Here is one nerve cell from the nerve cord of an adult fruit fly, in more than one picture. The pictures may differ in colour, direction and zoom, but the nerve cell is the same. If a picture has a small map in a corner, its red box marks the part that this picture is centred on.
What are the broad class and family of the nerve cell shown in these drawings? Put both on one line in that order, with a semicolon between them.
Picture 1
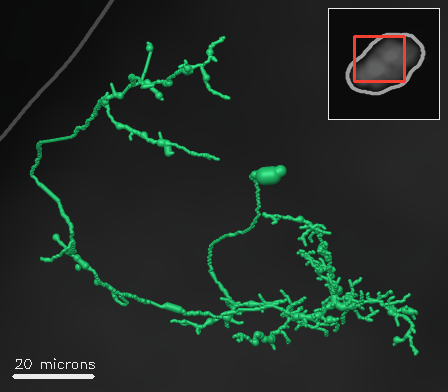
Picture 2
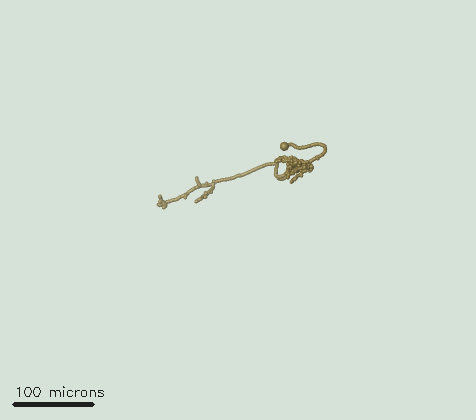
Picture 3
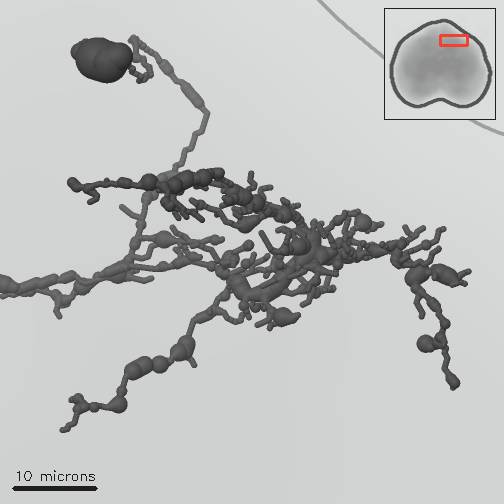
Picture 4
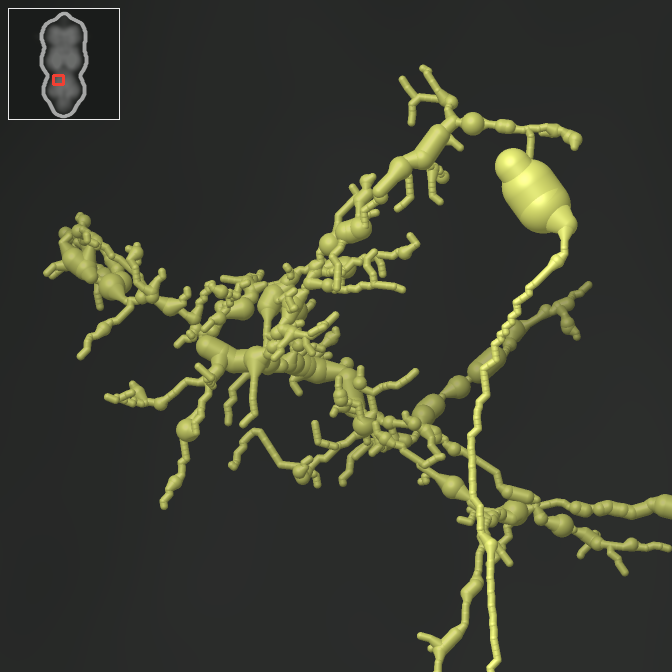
nerve-cord intrinsic neuron; hemilineage 19B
